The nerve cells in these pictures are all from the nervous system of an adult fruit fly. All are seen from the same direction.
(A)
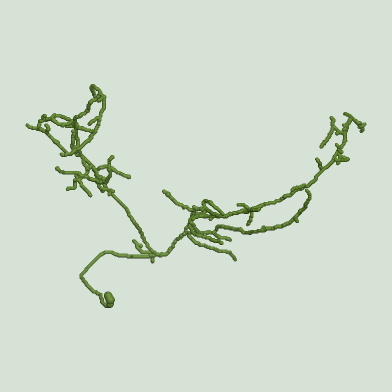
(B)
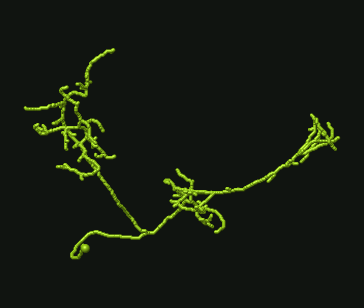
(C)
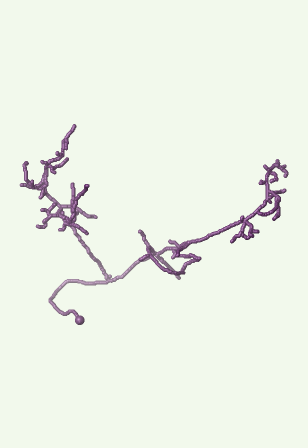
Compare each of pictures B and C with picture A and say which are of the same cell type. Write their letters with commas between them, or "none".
B, C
